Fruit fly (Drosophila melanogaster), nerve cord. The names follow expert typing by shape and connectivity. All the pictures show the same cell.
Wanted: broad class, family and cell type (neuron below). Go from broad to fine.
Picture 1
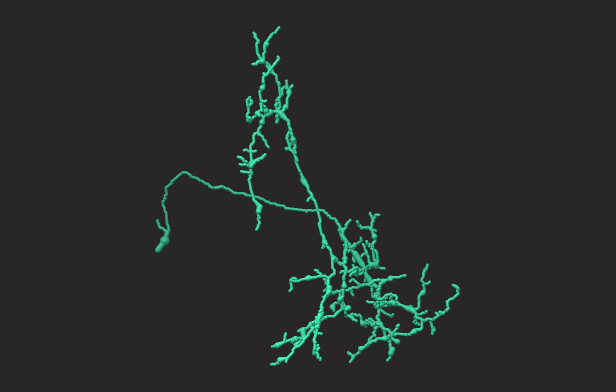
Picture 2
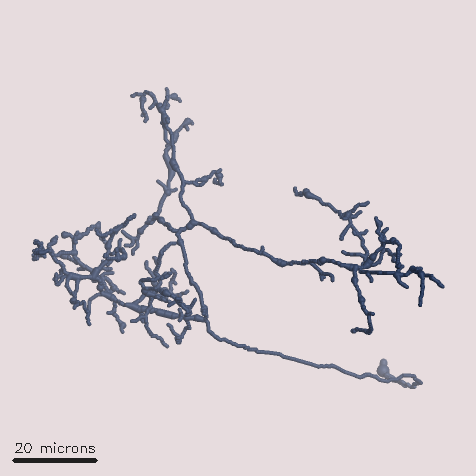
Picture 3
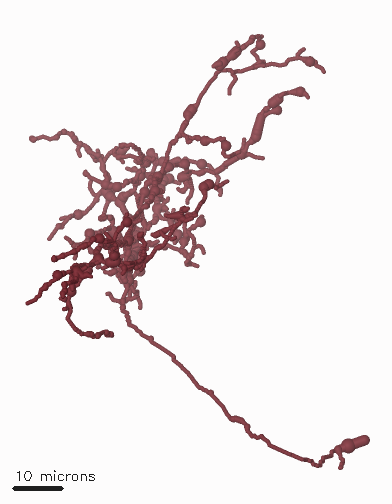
nerve-cord intrinsic neuron; hemilineage 13B; IN13B085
